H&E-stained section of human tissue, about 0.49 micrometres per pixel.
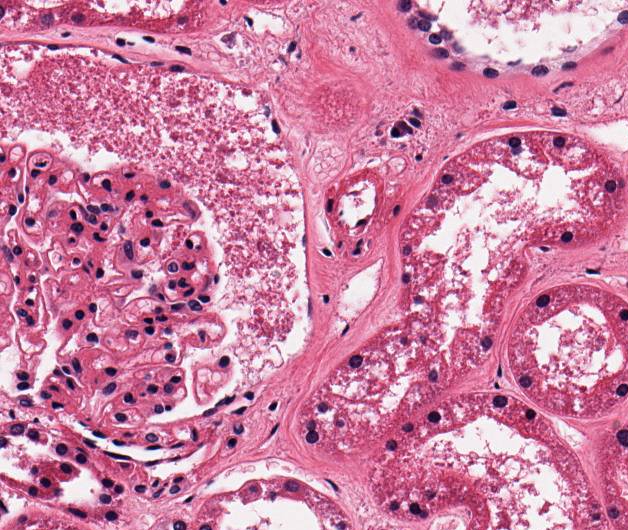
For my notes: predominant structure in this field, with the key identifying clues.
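The tissue is the cortical labyrinth of the kidney. A glomerulus, its capillary loops forming a lobulated tuft, lies at the left edge in the middle and lower part of the field.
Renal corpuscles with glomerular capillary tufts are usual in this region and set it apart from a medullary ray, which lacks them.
Tubules in the right half are lined by cells with abundant granular eosinophilic cytoplasm and round, dark-staining nuclei.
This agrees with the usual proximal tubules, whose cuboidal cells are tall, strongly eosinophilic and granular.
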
